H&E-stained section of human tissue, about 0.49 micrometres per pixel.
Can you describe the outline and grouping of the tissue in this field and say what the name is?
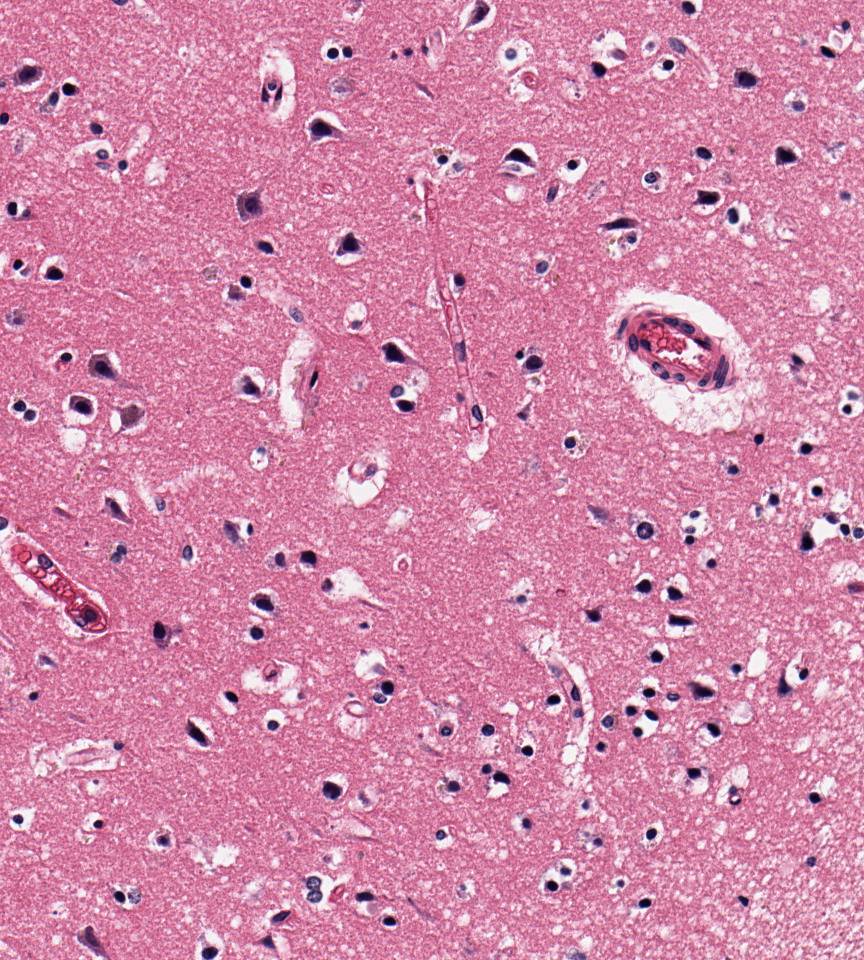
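Field entirely finely granular pink matrix with scattered cells; no epithelium, glands or other organised units. Neurons scattered throughout: angular, triangular outlines, dark nuclei; many within clear empty halos separating them from matrix. Small round dark nuclei, little visible cytoplasm, smaller than neurons, scattered among them across field. This is cerebral cortex.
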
